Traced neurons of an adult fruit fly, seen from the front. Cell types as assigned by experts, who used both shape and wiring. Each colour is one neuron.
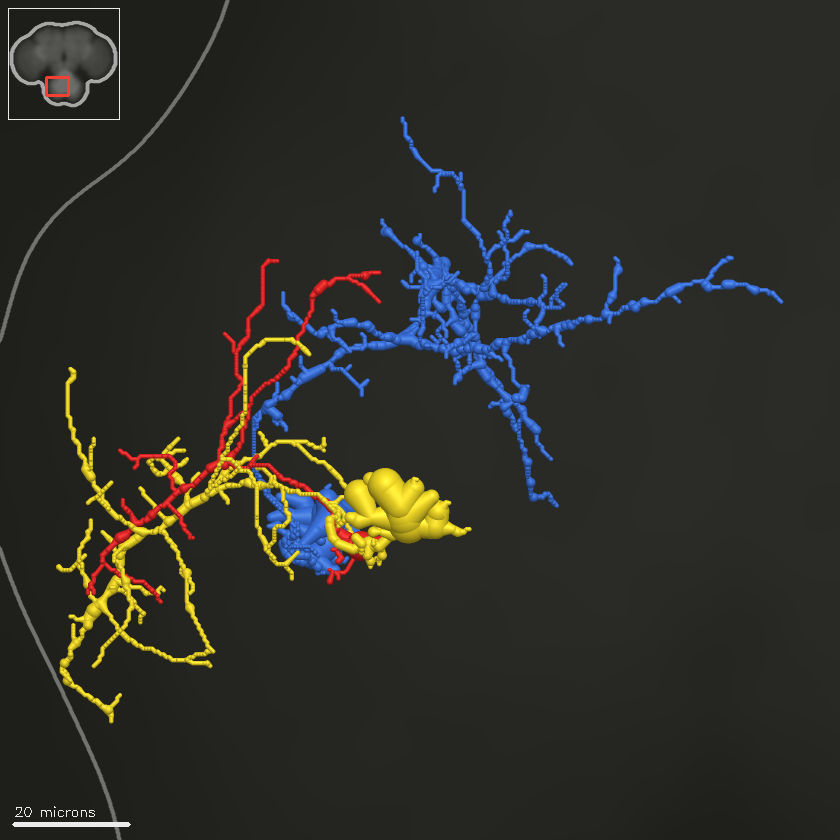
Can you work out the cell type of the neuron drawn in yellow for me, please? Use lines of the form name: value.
cell type: Acc. ti flexor MN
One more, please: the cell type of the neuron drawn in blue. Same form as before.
cell type: ltm2-femur MN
